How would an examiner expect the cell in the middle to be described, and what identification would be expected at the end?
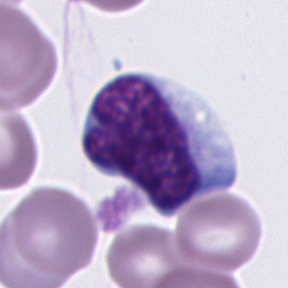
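Smooth, rounded outline; no surface projections. Bean-shaped nucleus with shallow notch on left side, lying toward left of cell and filling more than half of it. Single small clear spot in upper right cytoplasm. Monocyte.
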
